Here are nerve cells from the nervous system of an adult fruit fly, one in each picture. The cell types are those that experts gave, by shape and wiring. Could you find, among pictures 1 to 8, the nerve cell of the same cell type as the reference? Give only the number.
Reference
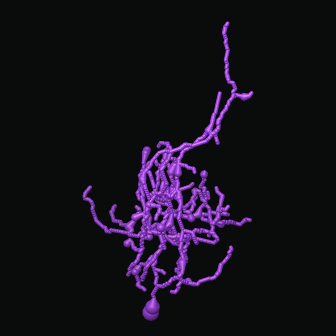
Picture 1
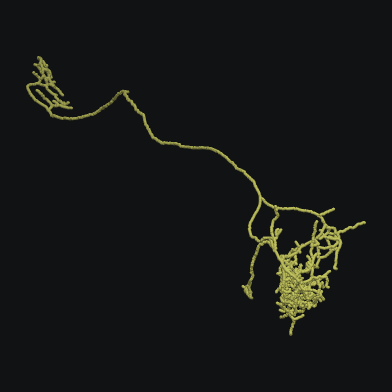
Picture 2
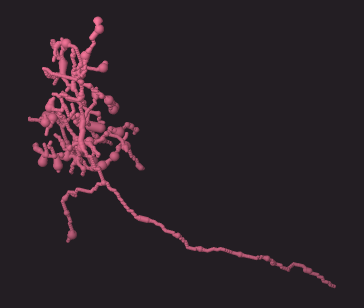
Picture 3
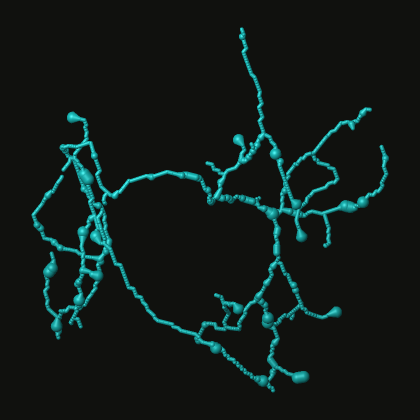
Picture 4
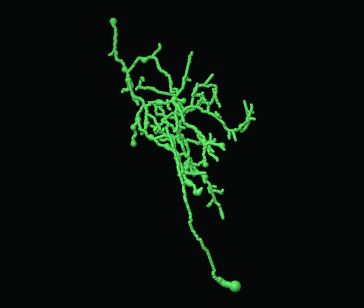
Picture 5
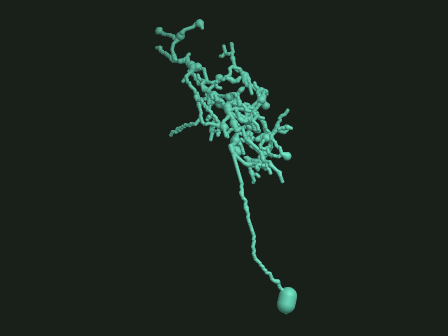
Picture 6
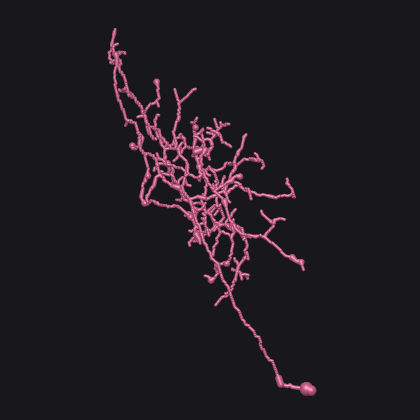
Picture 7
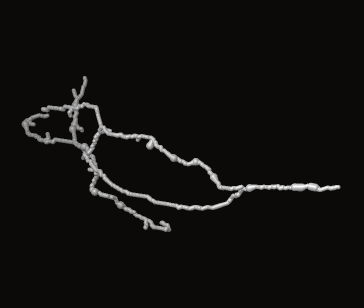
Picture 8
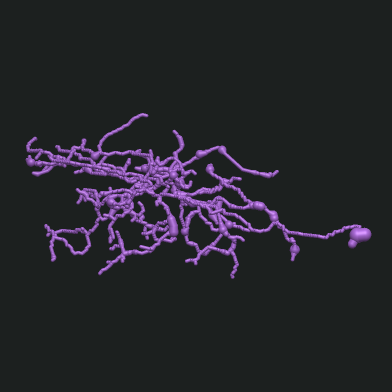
2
